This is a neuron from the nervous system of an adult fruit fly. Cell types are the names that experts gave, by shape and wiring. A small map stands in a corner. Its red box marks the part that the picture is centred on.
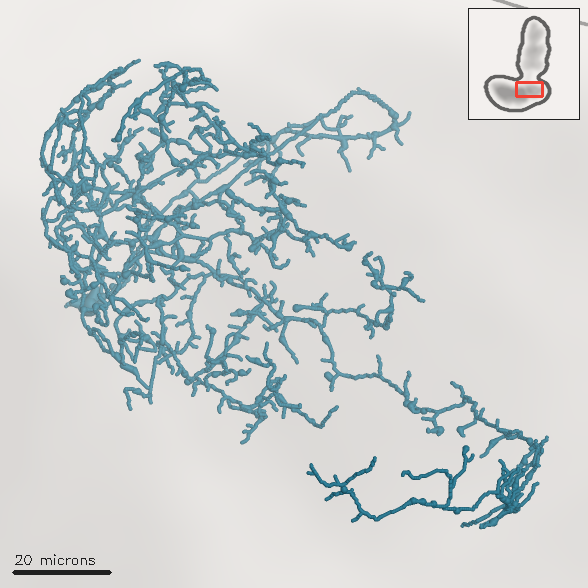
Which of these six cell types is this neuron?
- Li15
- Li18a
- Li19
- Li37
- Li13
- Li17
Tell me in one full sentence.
Included in the cell type Li37 is this neuron.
